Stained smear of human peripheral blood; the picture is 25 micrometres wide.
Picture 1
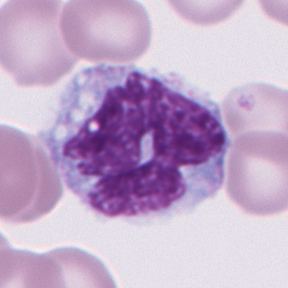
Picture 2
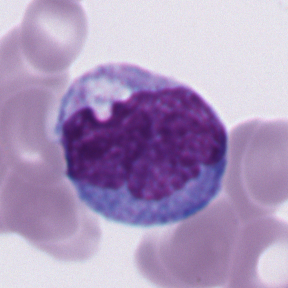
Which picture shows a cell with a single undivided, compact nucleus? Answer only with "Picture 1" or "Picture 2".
Picture 2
